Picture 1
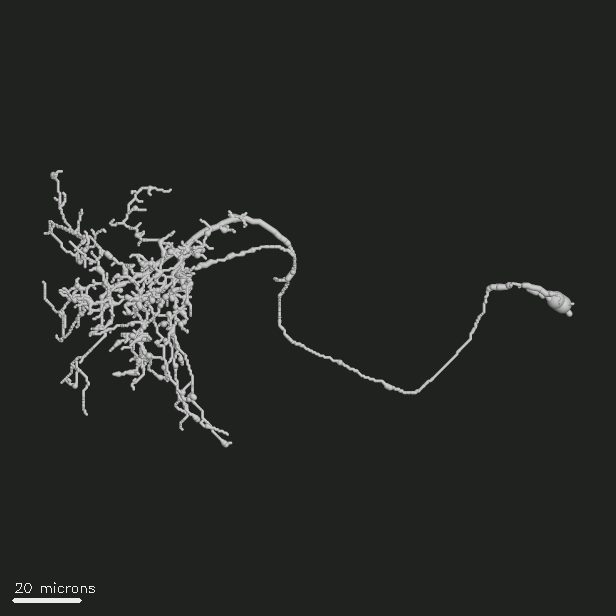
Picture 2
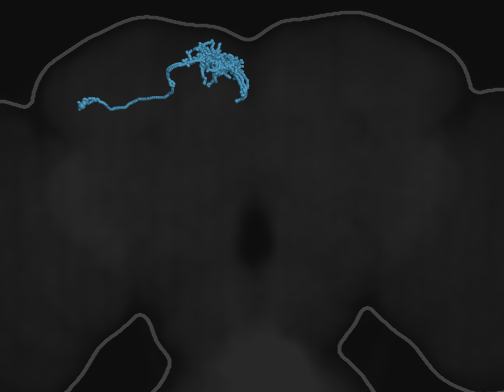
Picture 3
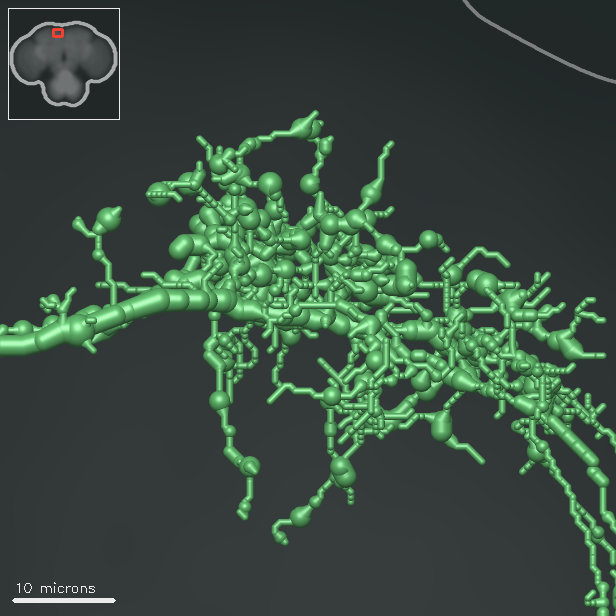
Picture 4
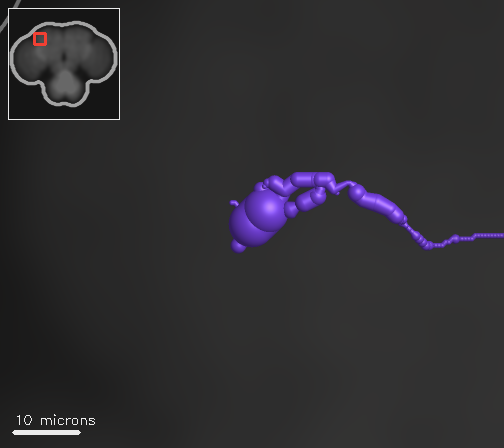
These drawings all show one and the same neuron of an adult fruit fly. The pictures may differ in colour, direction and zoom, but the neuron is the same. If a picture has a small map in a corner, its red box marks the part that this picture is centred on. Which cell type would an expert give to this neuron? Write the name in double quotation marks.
"SMP027"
